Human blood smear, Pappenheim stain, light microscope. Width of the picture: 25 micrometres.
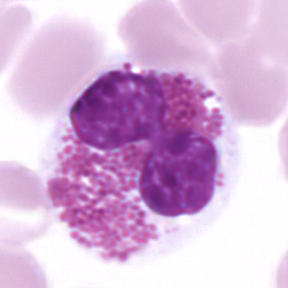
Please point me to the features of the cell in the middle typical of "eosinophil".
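Two lobes make up the nucleus of this eosinophil, one lying toward the upper left and the other toward the lower right.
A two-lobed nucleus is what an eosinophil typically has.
So the nucleus goes with the name. Then there is the cytoplasm, packed with coarse granules that are round and fairly even in size.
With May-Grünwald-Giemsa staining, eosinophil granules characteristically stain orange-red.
These granules are reddish-pink, so their colour comes close to that without matching it exactly.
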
